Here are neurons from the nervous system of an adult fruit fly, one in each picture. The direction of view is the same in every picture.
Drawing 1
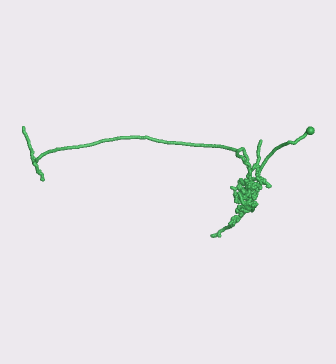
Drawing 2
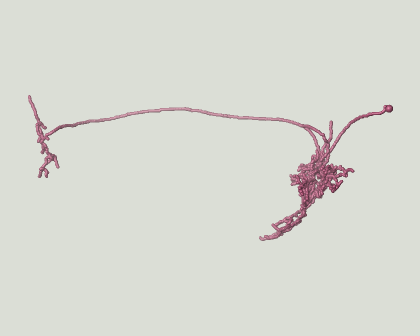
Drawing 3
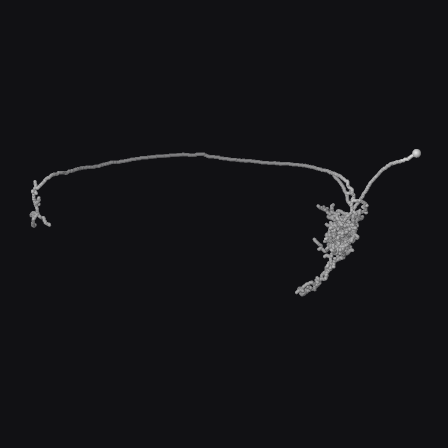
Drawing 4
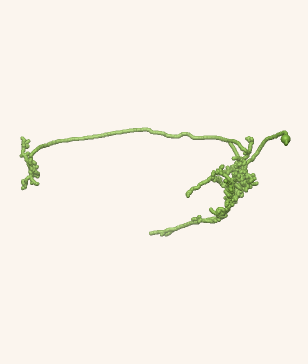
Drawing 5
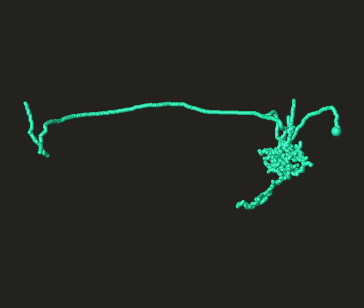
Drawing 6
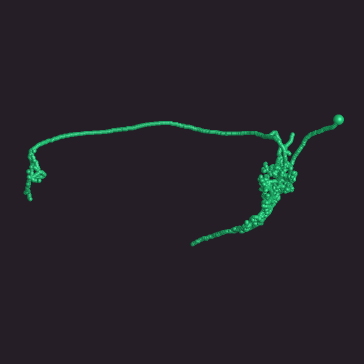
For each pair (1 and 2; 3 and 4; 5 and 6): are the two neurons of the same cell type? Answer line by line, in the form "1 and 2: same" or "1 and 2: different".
1 and 2: same
3 and 4: different
5 and 6: different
